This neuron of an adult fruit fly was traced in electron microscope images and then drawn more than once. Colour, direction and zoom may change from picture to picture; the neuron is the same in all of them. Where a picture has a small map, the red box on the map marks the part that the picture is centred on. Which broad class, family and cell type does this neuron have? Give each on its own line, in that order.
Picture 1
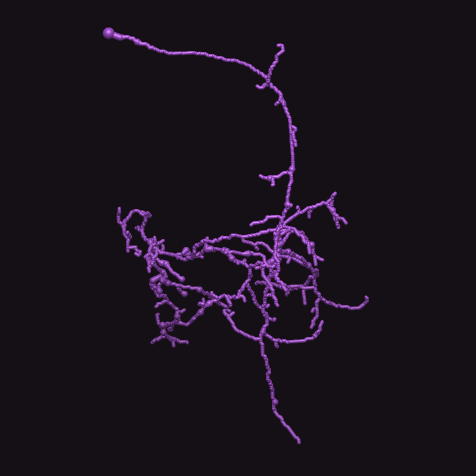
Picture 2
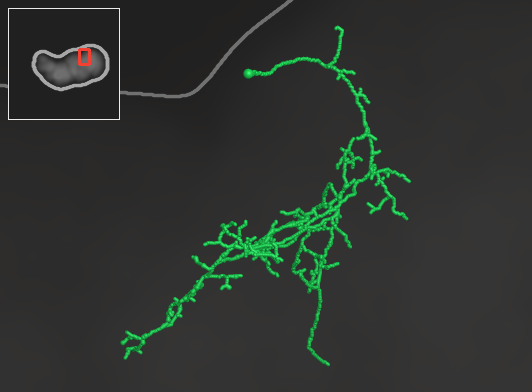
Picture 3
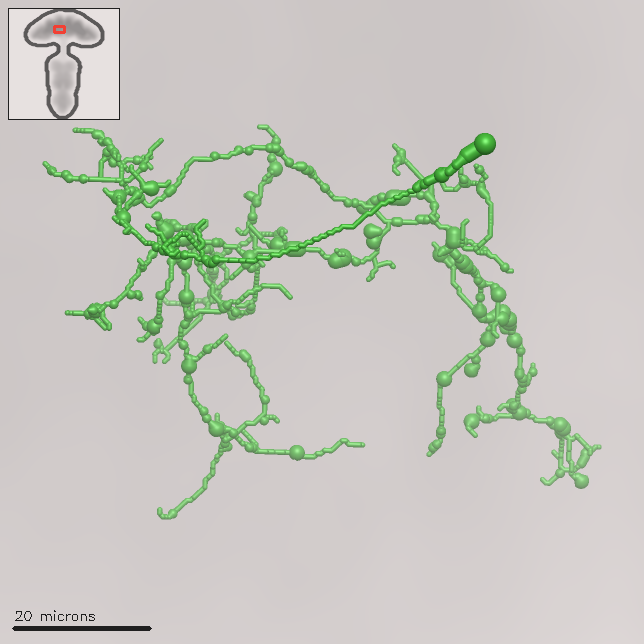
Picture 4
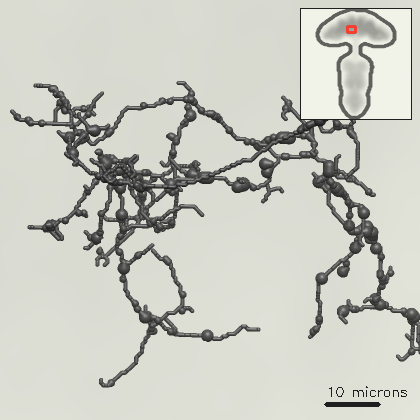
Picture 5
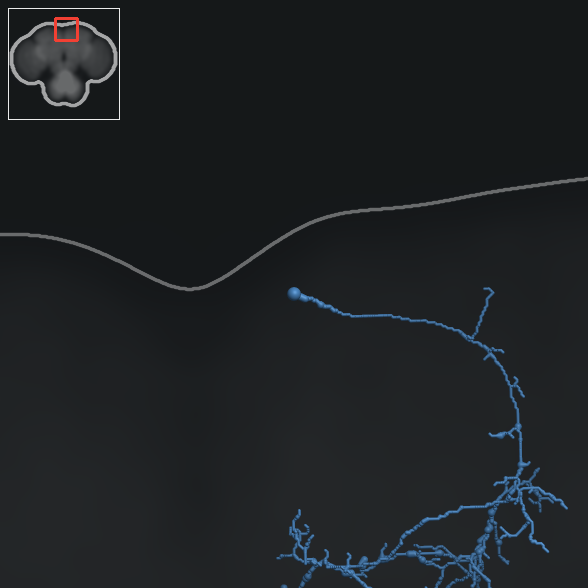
central-brain intrinsic neuron
hemilineage SMPp&v1_posterior
CL182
